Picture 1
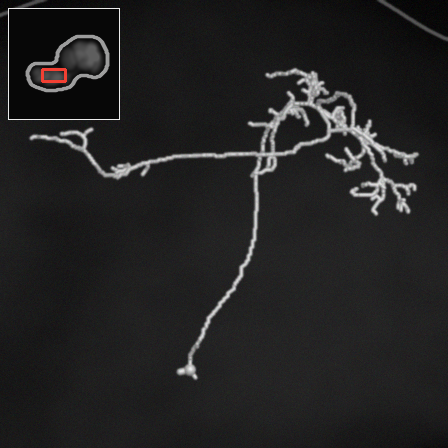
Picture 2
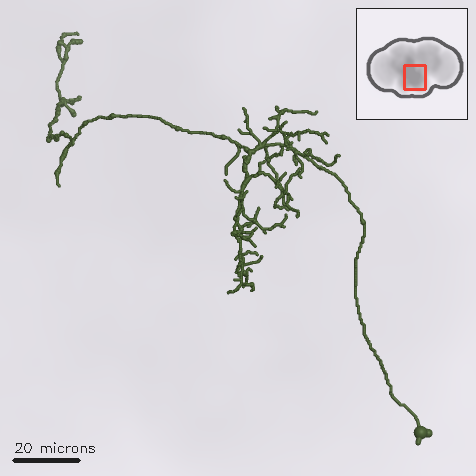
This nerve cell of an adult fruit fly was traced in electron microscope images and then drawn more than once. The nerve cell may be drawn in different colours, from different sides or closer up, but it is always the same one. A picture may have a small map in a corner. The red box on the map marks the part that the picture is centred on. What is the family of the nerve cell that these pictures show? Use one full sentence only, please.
The family designation of this nerve cell is hemilineage 06A.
